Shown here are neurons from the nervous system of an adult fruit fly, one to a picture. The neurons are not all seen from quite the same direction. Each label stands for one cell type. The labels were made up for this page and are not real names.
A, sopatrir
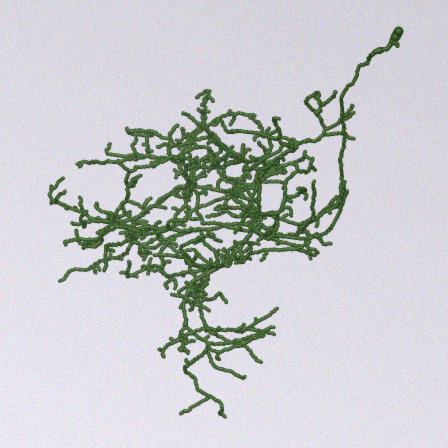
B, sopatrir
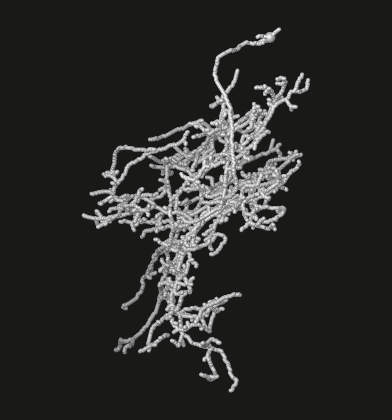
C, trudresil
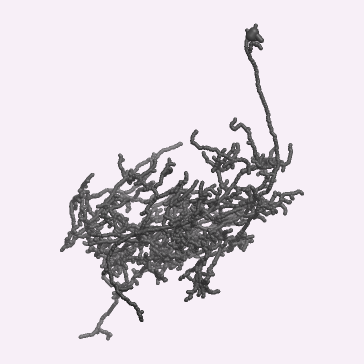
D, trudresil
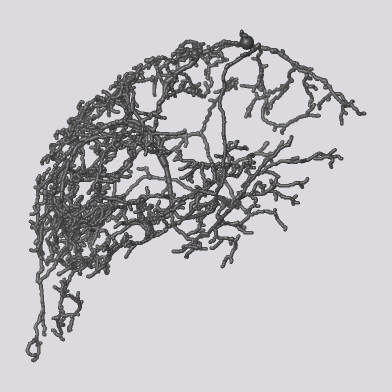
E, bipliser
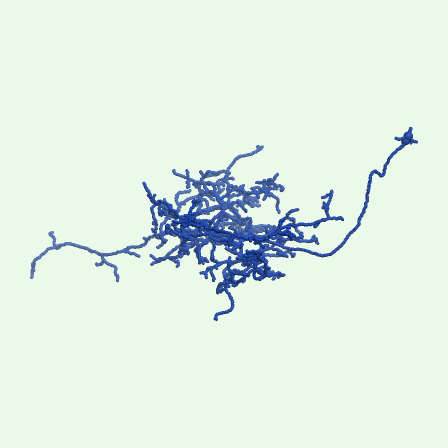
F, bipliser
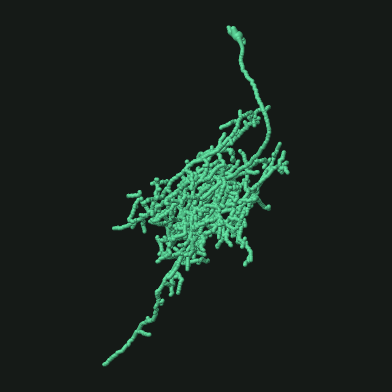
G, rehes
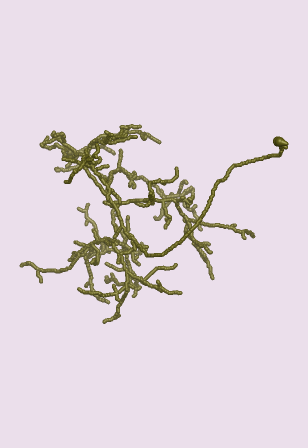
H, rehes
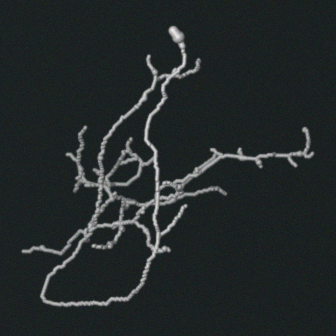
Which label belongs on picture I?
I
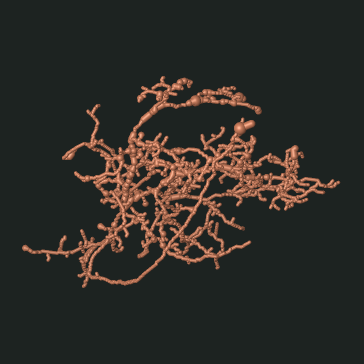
rehes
